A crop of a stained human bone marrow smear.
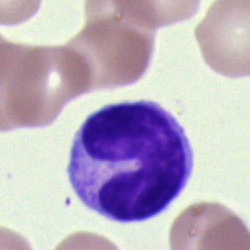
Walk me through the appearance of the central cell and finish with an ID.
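Start with the nucleus: it is deeply indented from the left side, so it takes a horseshoe shape. Its chromatin is condensed and stains dark purple. The pale lilac cytoplasm lies mainly on the left, filling that indentation, and it holds fine, dust-like granules. What you are looking at is a band neutrophil.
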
